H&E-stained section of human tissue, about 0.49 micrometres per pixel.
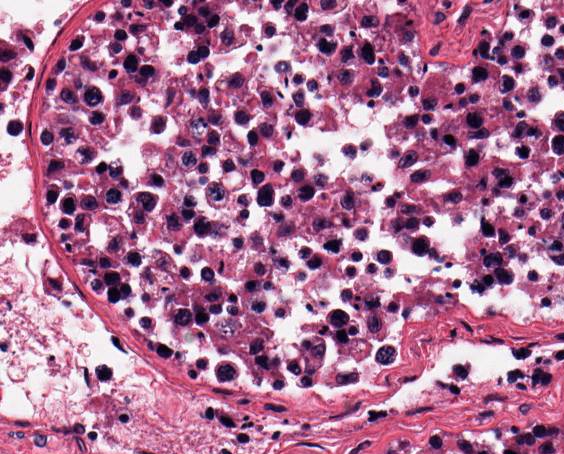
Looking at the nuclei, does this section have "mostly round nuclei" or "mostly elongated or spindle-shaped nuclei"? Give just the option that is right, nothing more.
Mostly round nuclei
